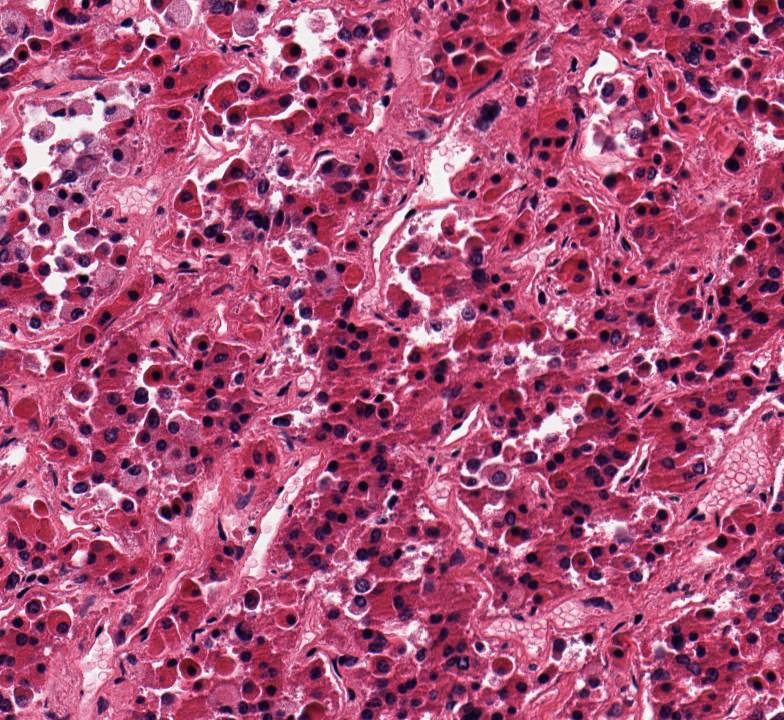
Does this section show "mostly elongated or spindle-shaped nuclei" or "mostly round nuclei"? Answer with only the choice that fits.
Mostly round nuclei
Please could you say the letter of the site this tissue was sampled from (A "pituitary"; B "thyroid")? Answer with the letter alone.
A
